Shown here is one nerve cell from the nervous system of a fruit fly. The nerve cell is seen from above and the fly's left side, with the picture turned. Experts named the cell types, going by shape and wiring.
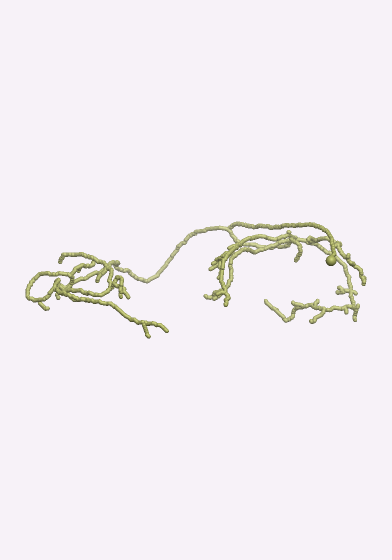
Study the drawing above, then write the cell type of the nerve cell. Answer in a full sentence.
The cell type is CB2148.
